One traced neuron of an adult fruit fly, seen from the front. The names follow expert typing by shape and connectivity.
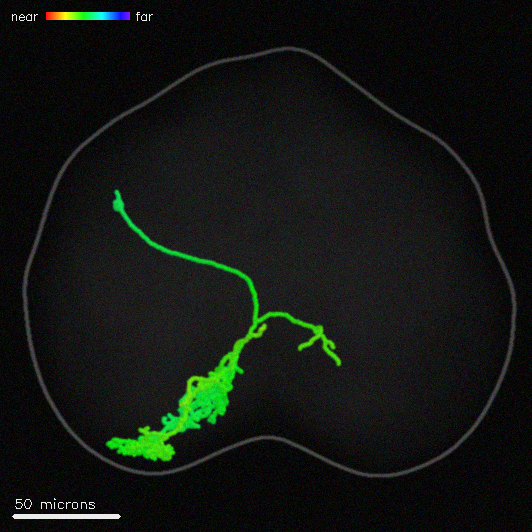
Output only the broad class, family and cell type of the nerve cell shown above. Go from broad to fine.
nerve-cord intrinsic neuron; hemilineage 23B; IN23B031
